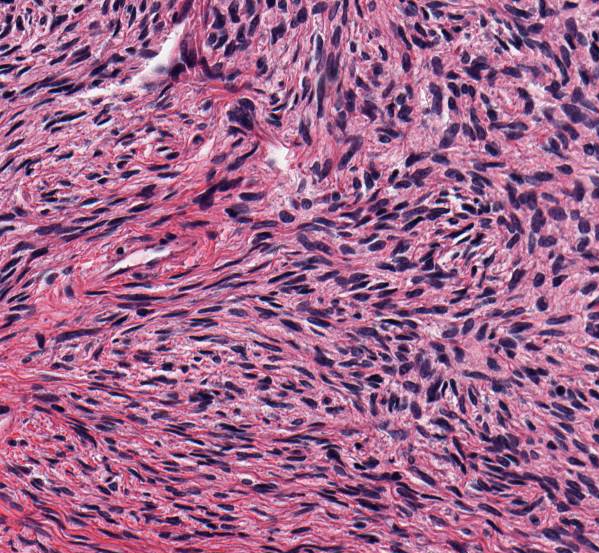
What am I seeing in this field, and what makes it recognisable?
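This field mainly shows ovarian cortex. Look at how it is built: spindle cells run in fascicles that cross one another, and that arrangement is what decides it.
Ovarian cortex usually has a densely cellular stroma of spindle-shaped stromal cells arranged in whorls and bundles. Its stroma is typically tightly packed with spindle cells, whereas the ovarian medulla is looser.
Notice too that the cells crowd more densely at the upper right than at the lower left. Most nuclei are long and dark, and the pale pink cytoplasm shows no clear cell borders.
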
